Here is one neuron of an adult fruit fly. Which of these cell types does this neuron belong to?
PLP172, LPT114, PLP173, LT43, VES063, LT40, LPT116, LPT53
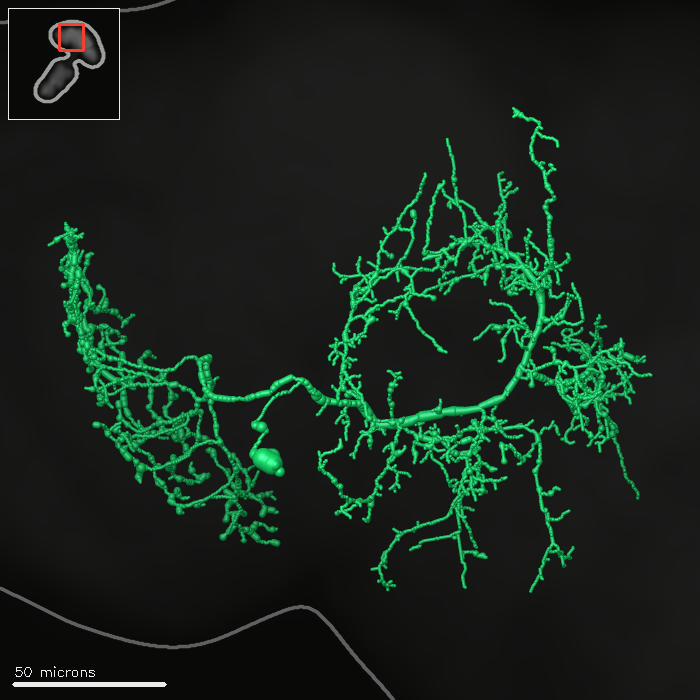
LT40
